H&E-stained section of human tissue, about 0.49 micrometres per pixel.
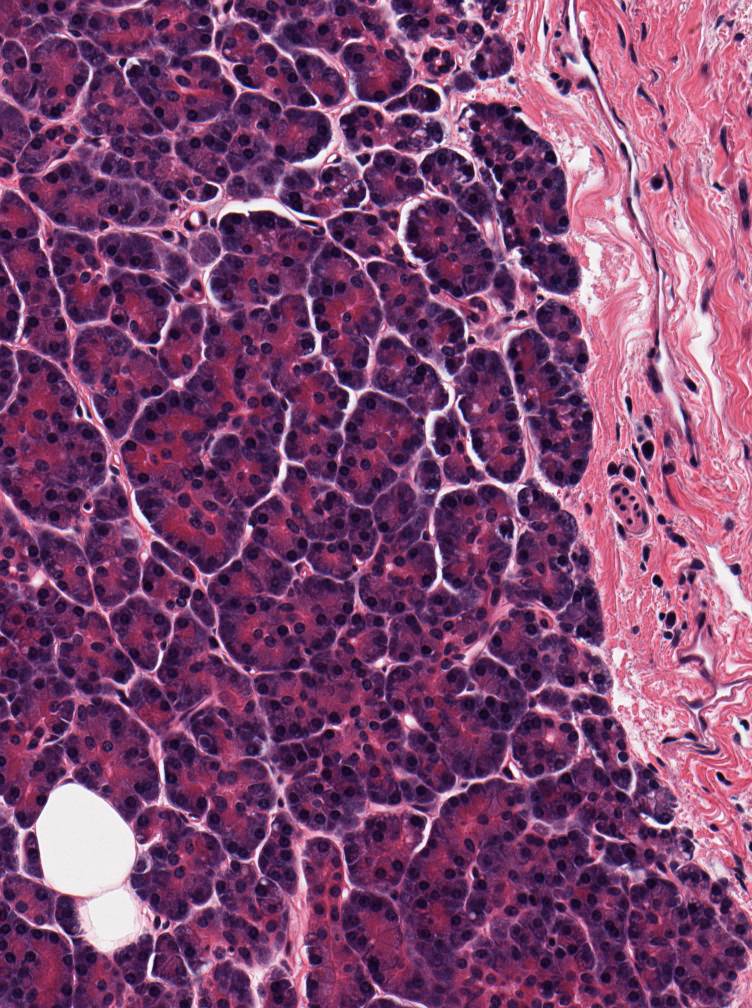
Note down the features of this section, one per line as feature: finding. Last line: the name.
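Acini: small rounded clusters of pyramidal cells around tiny central points
Acinar cytoplasm: bright pink-red toward acinus centre, purple toward base
Nuclei: round, dark, toward cell base
Fibrous tissue: at right, wavy collagen bundles running roughly top to bottom, scattered spindle-shaped nuclei
Name: pancreas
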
